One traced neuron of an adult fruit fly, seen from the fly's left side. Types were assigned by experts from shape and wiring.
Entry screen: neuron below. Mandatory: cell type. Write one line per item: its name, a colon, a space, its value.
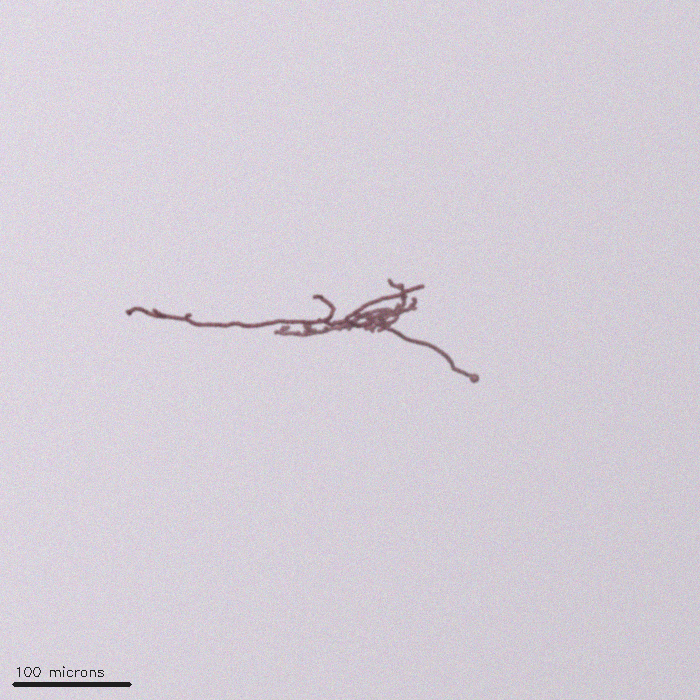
cell type: IN08B088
